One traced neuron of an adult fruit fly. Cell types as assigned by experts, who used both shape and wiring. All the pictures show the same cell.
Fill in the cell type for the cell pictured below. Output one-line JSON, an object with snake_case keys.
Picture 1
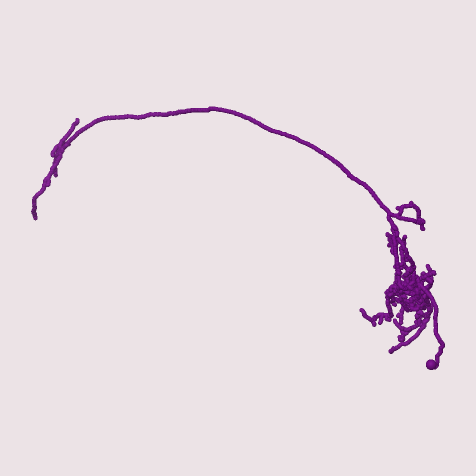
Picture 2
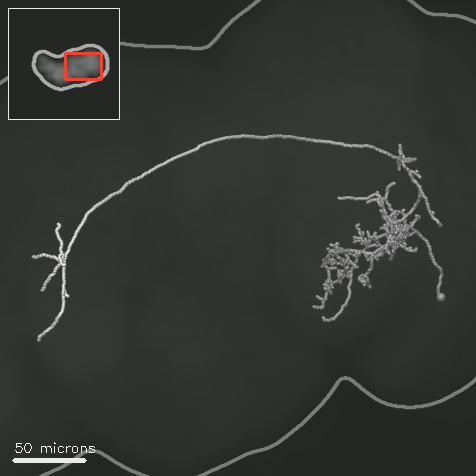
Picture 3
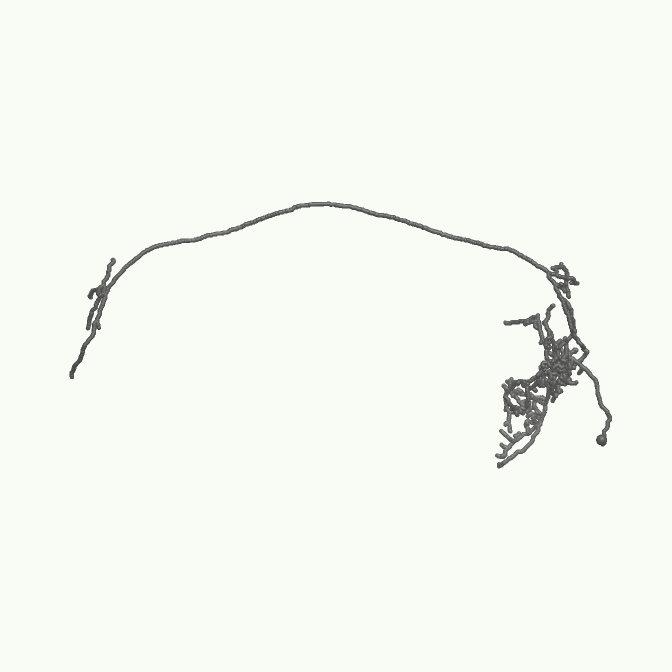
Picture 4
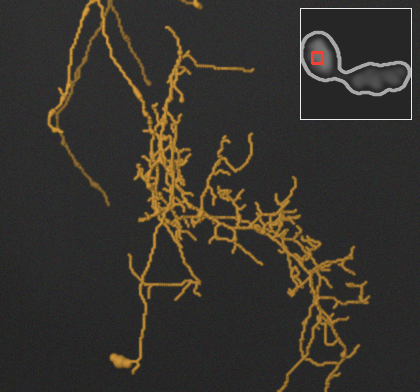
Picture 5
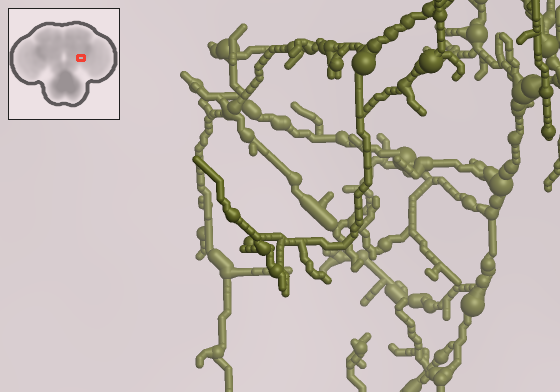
{"cell_type": "AVLP145"}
